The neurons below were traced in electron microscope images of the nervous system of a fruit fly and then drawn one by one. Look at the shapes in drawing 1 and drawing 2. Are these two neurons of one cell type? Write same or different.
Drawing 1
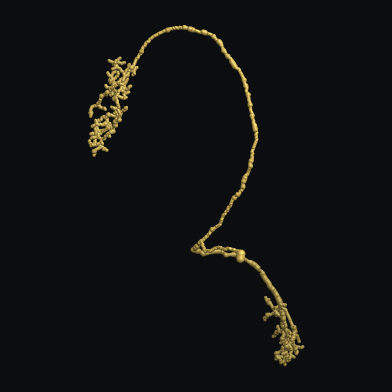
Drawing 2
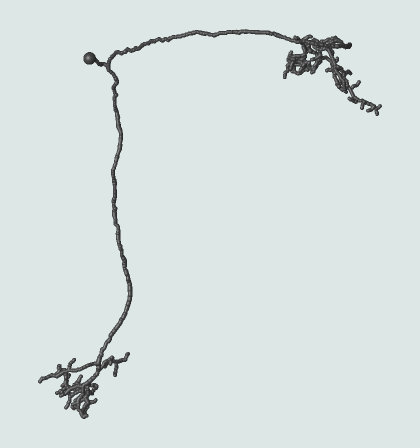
same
